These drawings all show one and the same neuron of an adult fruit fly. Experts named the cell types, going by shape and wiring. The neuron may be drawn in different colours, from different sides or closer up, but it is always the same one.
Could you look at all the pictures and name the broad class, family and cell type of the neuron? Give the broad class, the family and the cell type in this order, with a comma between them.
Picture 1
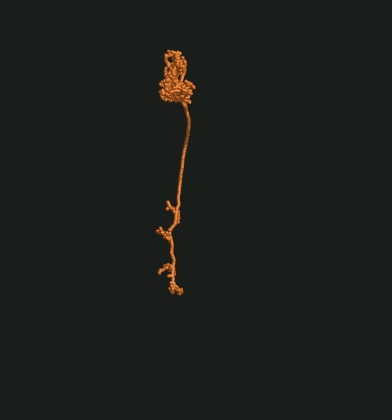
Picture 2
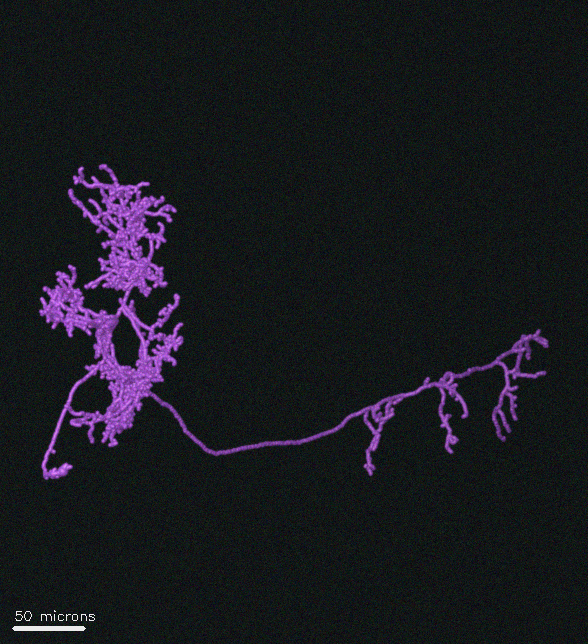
descending neuron, hemilineage MX3, DNg90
